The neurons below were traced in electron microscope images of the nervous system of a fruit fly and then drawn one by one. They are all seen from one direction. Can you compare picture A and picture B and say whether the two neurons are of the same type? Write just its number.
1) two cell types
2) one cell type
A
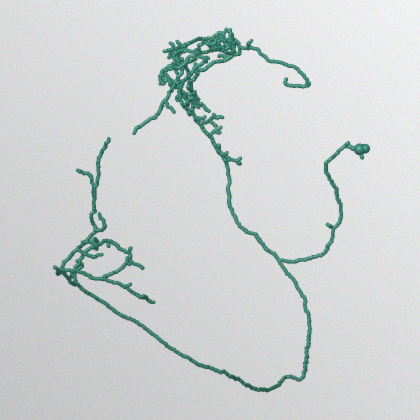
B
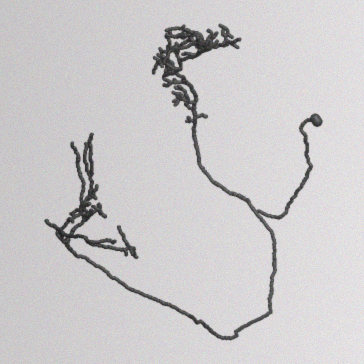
2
